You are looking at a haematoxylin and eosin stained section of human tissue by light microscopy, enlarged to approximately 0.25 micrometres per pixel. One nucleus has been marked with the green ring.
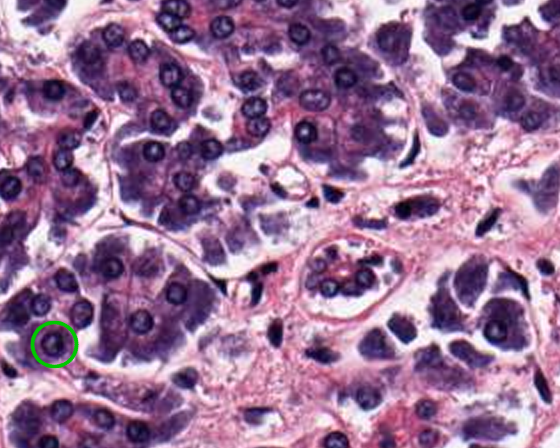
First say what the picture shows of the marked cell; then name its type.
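The nucleus is round, with a smooth, sharply drawn dark rim and a dark dot near its centre. The nucleus sits roughly in the middle of the cell, with purple cytoplasm all around it. The cell lies within a rounded cluster of similar cells, close to the cluster's edge, where pale, loose, fibrous tissue borders it. It is a pancreatic acinar cell.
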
